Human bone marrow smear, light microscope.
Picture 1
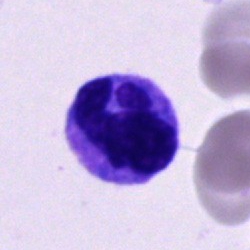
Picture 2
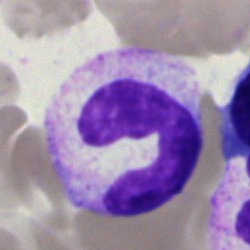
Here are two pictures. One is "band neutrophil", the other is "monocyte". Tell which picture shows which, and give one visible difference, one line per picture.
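In picture 1 we see a monocyte: The nucleus fills most of the cell and sits toward the upper right.
In picture 2 we see a band neutrophil: The cytoplasm is plentiful and pale pinkish-lilac.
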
